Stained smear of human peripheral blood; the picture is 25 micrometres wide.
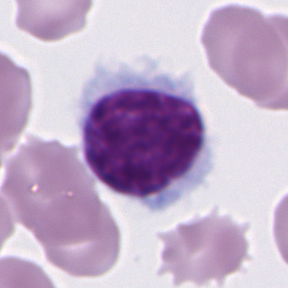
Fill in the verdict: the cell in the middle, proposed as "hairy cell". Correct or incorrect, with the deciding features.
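What I keep coming back to is the size: the cell measures about 13 by 11 micrometres.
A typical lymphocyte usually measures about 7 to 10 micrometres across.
That speaks against typical lymphocyte, so yes, hairy cell fits. The cytoplasm is pale blue-grey with no granules, both in keeping with hairy cell.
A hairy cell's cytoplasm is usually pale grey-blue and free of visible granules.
No distinct nucleolus stands out, but that would fit both names.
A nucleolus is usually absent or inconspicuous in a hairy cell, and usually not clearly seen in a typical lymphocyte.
The border is ragged, with fine hair-like projections.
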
